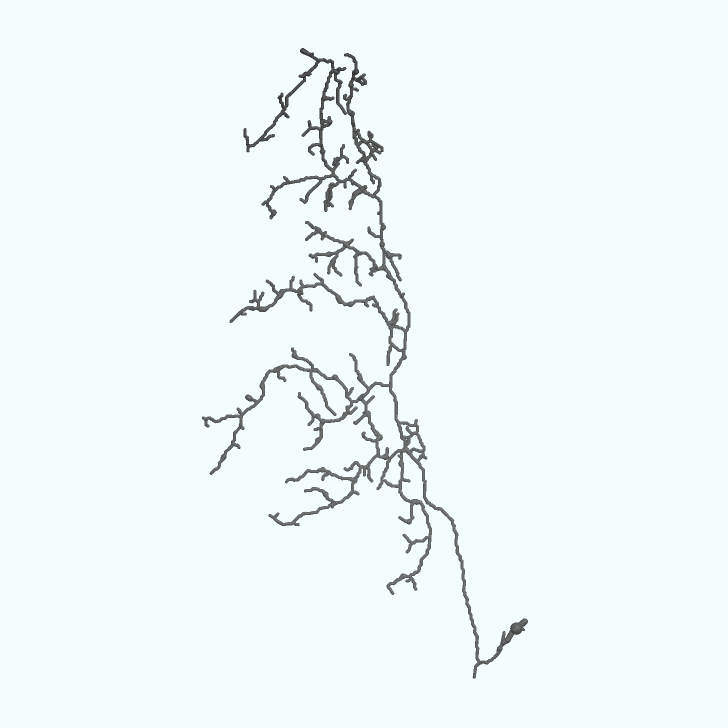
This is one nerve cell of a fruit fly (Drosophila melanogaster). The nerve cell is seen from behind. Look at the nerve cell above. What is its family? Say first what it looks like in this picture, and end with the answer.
Its cell body lies at the lower right of the picture. The picture shows dozens of branch ends. This is an optic-lobe intrinsic neuron. Its family is Cm.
